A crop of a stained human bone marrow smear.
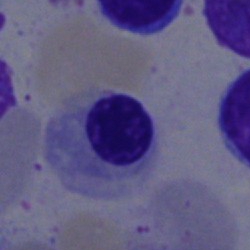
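Erythroblast, the central cell: its nucleus seems to sit off-centre, toward the upper right. The chromatin looks dense and dark purple, with a few small paler patches. Pale greyish blue cytoplasm lies mostly to the left of and below the nucleus.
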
